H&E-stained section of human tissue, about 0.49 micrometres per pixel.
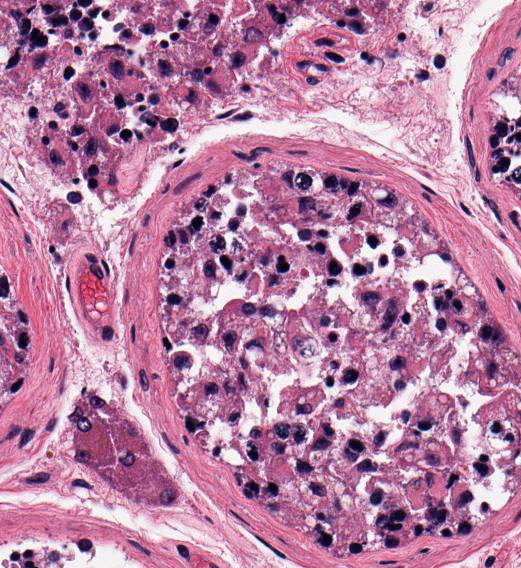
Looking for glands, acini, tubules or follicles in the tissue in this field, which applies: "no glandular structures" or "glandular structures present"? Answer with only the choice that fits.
Glandular structures present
